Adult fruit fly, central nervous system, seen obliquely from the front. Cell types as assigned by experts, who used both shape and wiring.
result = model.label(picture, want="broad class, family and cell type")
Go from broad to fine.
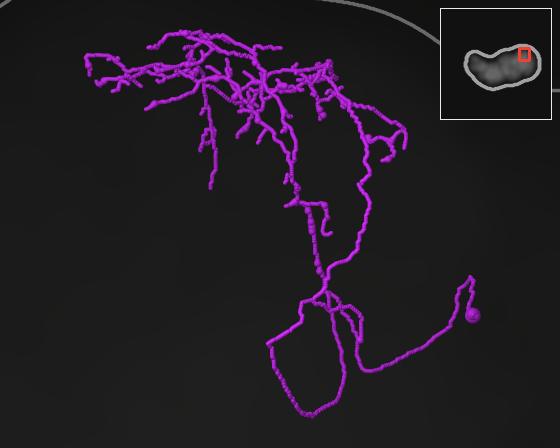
central-brain intrinsic neuron; hemilineage SLPal2; SLP040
